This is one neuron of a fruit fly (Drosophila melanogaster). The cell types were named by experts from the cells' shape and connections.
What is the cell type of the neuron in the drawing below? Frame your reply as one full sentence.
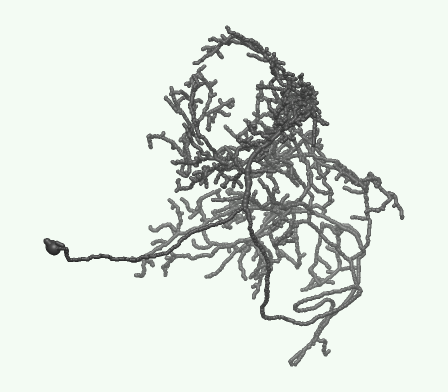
The cell type of this neuron is SMP577.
